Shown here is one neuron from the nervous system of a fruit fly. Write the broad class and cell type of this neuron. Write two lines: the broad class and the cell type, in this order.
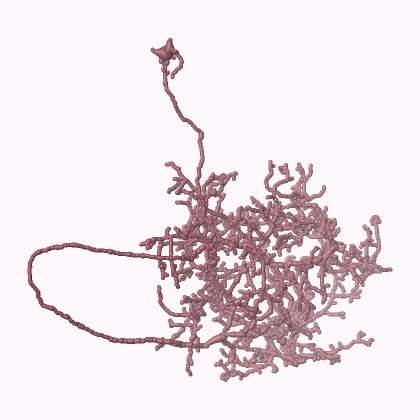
nerve-cord intrinsic neuron
INXXX466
